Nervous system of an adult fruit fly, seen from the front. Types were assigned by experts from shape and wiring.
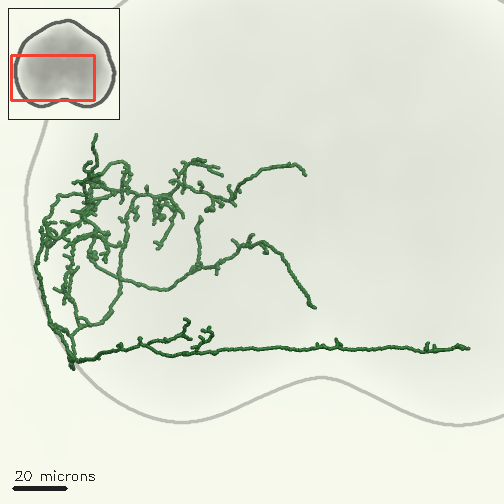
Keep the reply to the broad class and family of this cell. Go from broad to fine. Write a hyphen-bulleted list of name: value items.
- broad class: nerve-cord intrinsic neuron
- family: hemilineage 19A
